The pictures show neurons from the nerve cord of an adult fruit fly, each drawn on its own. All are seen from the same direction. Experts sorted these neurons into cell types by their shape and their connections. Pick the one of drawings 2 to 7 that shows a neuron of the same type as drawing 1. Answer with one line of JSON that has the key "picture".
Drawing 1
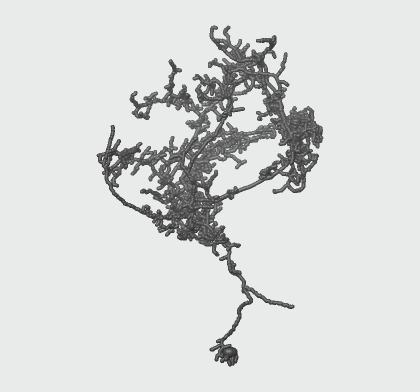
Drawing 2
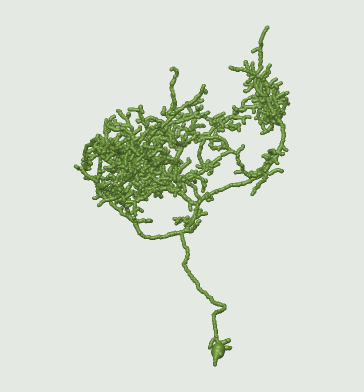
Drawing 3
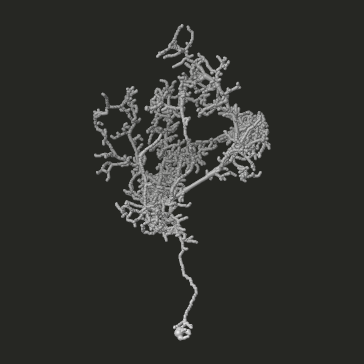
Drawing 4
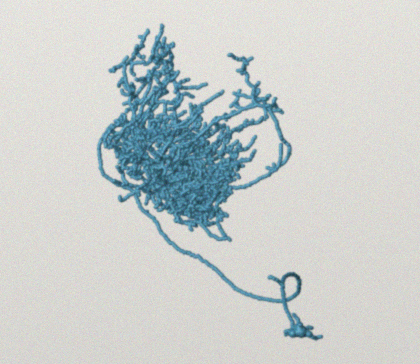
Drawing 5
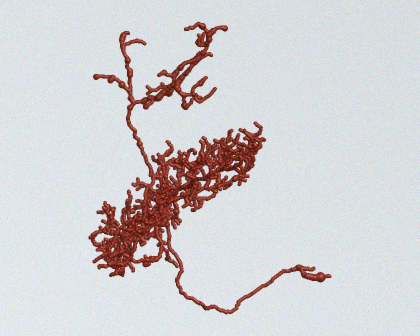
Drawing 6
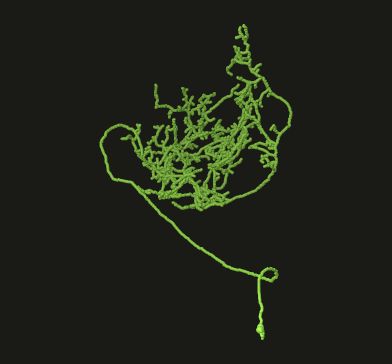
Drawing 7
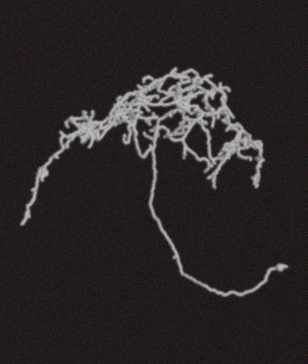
{"picture": 3}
